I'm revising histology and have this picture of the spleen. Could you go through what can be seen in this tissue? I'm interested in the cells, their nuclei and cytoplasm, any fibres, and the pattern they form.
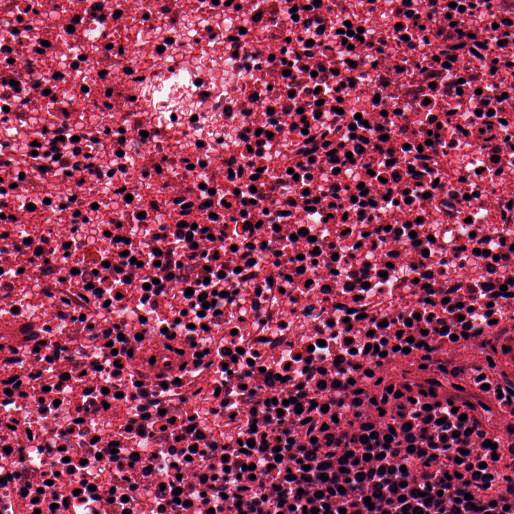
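Diffuse solid sheets of cells fill the whole field. Most nuclei are round, dark and fairly uniform in size. In the upper half, many cells show clear to pale, finely vacuolated cytoplasm with distinct cell borders. Nuclei are more crowded toward the bottom, especially at lower right.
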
